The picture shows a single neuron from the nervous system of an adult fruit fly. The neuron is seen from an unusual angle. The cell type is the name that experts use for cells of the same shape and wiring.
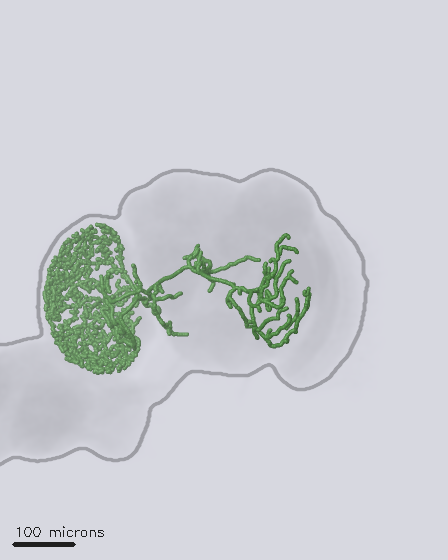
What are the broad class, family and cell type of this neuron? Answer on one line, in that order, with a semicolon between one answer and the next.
visual projection neuron; MeVPLo; MeVPLo1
